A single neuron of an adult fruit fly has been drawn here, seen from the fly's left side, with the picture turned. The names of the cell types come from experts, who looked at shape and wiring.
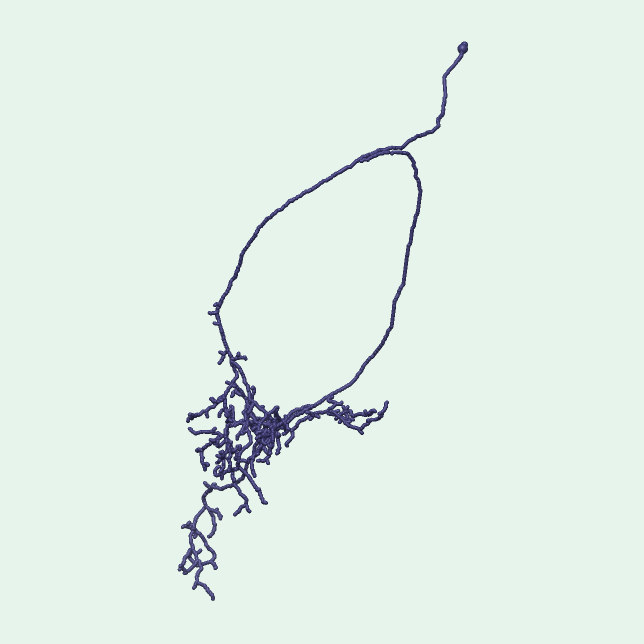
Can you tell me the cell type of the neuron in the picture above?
SMP568_a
